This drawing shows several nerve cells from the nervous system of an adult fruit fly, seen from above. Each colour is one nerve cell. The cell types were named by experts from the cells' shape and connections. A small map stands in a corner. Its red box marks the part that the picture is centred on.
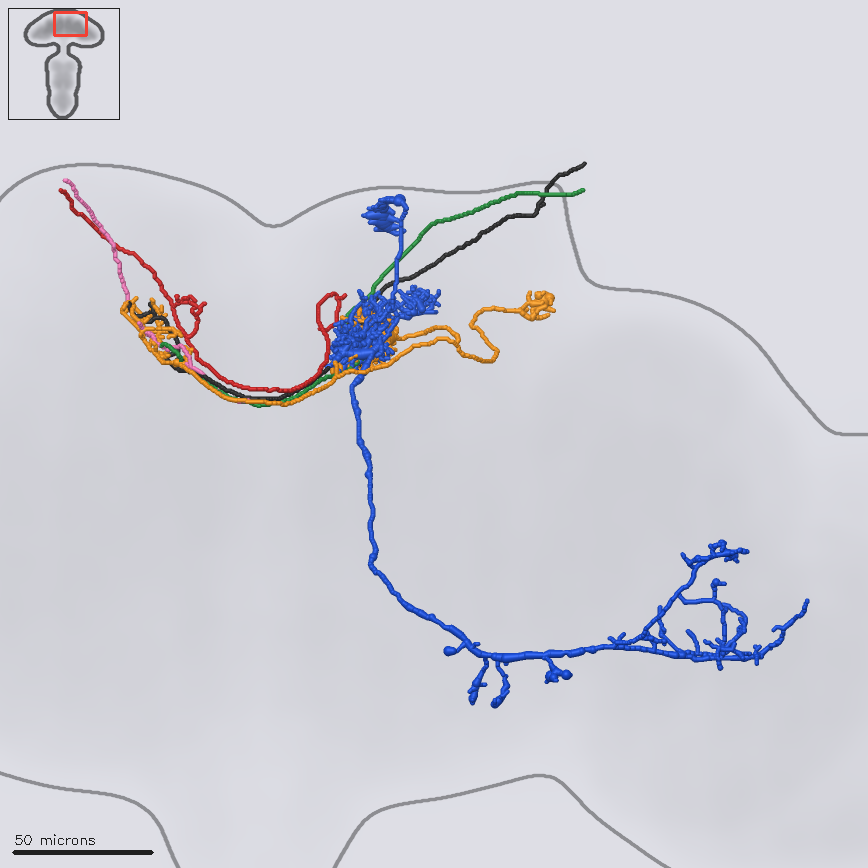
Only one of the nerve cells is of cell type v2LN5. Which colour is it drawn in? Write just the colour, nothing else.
orange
